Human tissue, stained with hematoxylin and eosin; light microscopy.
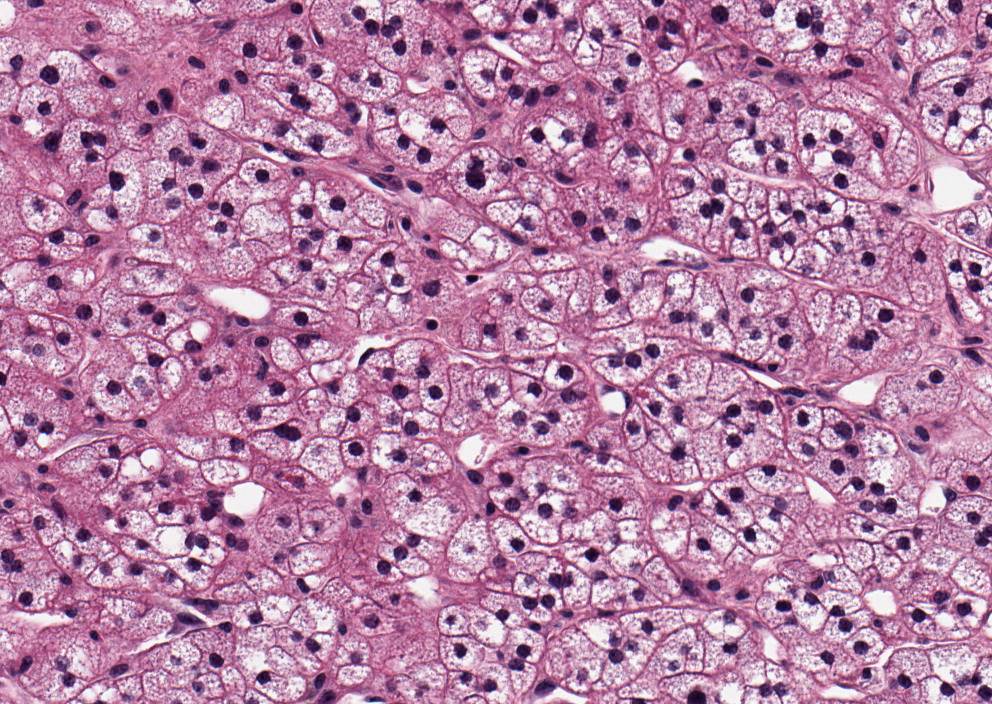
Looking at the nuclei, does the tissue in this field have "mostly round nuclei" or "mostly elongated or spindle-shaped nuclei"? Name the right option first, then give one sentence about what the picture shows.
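Mostly round nuclei. The nuclei are small, round and darkly stained.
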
